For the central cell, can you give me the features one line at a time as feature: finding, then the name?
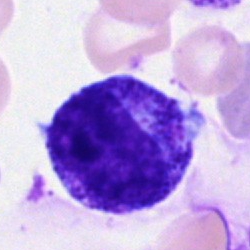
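Outline: roughly round, more or less.
Granules: purple-red, sitting in a paler zone at the upper right.
Projection: a small pale-blue one off the right edge.
Vacuoles: none clearly seen.
Name: promyelocyte.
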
